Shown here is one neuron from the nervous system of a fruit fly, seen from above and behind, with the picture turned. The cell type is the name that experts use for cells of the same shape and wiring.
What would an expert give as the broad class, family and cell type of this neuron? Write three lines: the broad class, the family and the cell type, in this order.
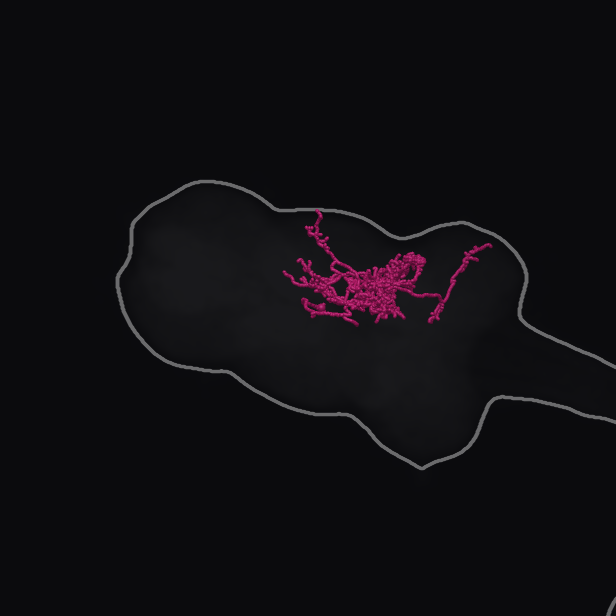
nerve-cord intrinsic neuron
hemilineage 06B
IN06B032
